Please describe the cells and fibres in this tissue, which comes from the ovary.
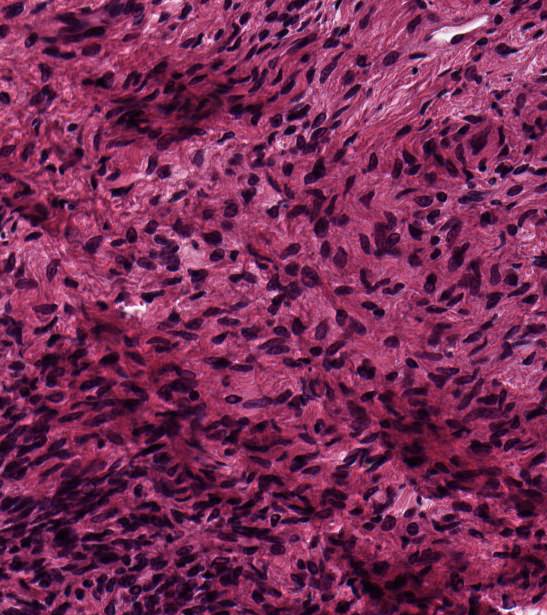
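Notice that spindle cells fill the whole field, running in short bundles that intersect and swirl, with no organised units. Their nuclei are elongated to ovoid and darkly stained; they crowd more in the lower half than in the upper right. Cytoplasm is scant and pink, borders indistinct.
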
